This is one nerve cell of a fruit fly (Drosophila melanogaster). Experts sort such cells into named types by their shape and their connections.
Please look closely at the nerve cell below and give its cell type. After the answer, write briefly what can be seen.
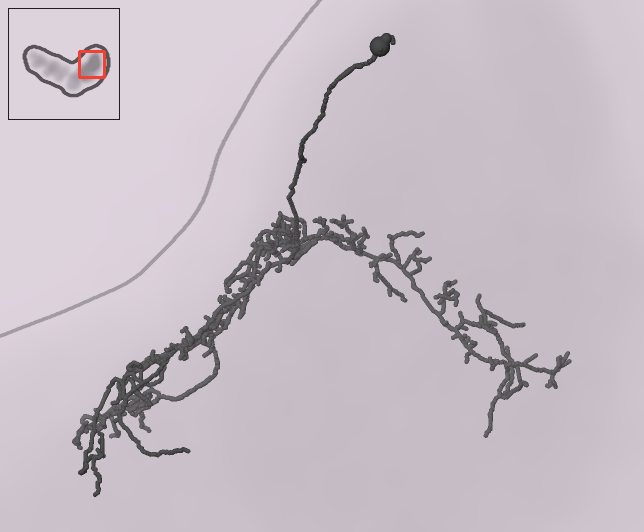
It is of cell type ATL011. It is a central-brain intrinsic neuron. The cell body can be seen at the top of the picture. The picture shows dozens of branch ends.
